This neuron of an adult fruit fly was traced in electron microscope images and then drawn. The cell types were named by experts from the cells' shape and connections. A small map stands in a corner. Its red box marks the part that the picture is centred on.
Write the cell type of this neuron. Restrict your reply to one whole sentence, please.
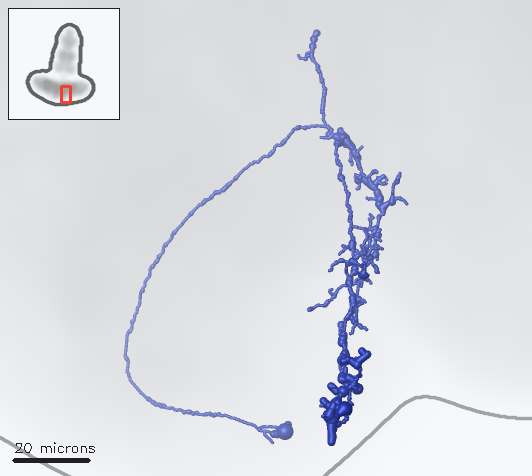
This neuron represents the cell type AMMC035.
